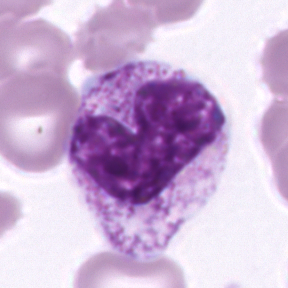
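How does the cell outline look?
Smooth, and it extends further below the nucleus than above it.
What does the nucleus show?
Dark purple, coarsely clumped chromatin and no distinct nucleoli.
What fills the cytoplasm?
Many fine purple granules.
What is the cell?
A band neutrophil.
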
